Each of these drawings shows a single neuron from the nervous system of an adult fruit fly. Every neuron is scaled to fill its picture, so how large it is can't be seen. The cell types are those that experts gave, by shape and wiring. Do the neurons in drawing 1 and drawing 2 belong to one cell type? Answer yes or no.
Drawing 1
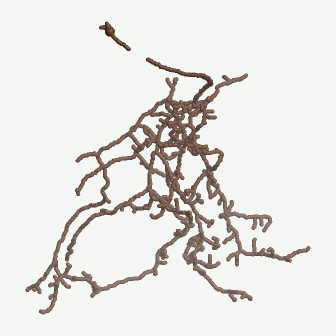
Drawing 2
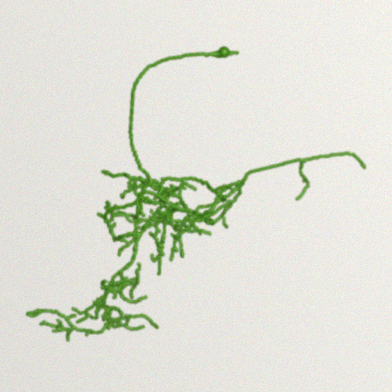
yes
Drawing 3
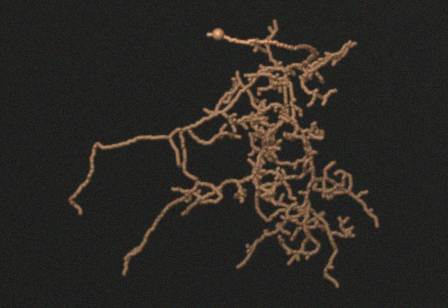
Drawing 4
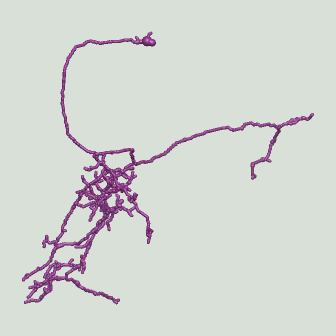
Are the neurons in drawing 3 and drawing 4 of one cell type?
no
